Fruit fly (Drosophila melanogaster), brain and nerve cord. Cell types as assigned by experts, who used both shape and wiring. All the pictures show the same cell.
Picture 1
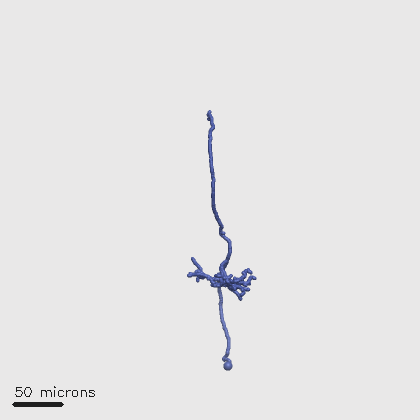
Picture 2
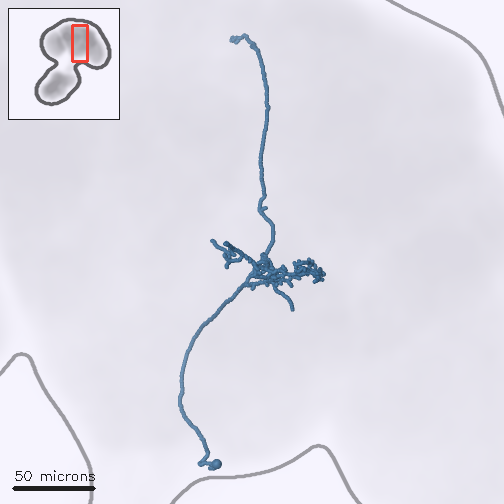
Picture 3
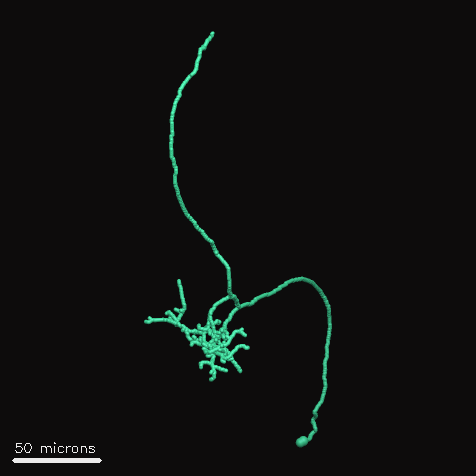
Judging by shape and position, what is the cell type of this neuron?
PRW006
